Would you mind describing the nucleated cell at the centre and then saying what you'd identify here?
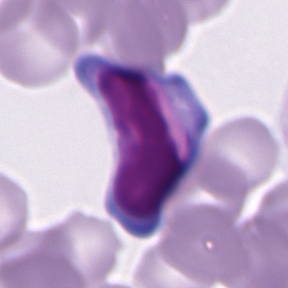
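Elongated and bent, the cell has an irregular, angular outline. It contains a single elongated, curved nuclear mass. The cytoplasm shows neither granules nor vacuoles. It is a typical lymphocyte.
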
